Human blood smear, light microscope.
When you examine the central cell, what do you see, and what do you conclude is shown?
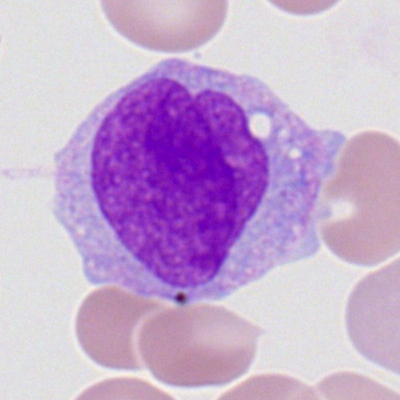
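An irregular, angular outline, not a round one, bounds the central cell. A deep notch at the top of the nucleus gives it a folded appearance. The cytoplasm is abundant and pale greyish-blue, and on the right side it extends into a short, blunt projection. Name: monocyte.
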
